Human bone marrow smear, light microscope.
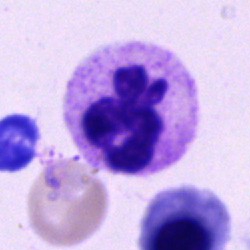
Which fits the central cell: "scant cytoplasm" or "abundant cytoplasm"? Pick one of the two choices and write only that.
Abundant cytoplasm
